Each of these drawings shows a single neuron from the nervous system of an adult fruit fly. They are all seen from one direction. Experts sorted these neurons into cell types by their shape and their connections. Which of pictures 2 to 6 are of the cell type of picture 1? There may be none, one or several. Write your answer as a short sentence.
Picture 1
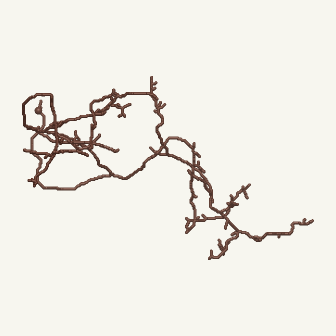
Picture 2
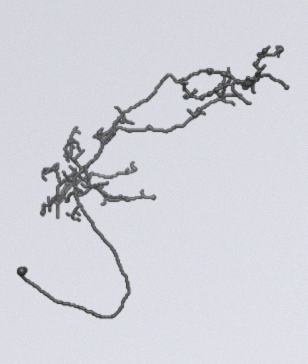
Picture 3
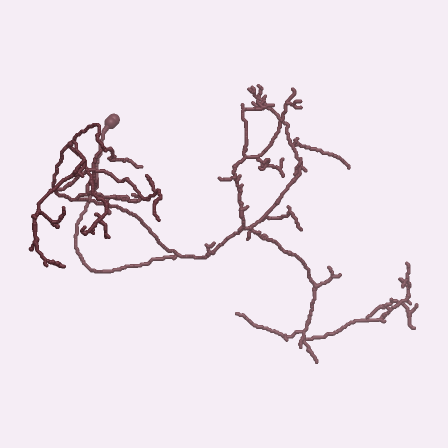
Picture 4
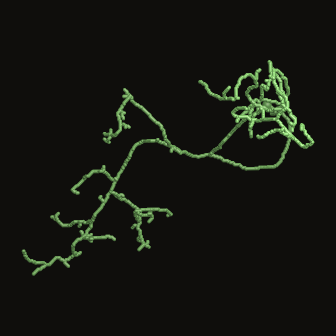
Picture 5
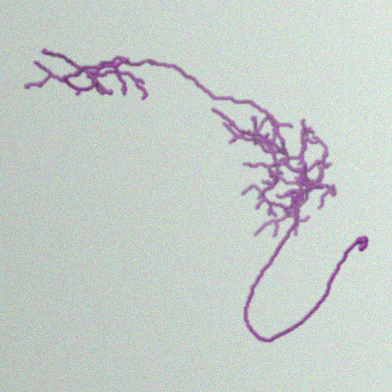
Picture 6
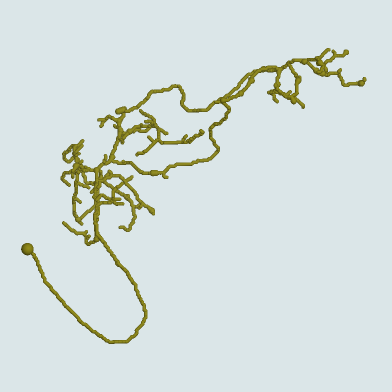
Picture 3 and picture 4 are of the same cell type.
